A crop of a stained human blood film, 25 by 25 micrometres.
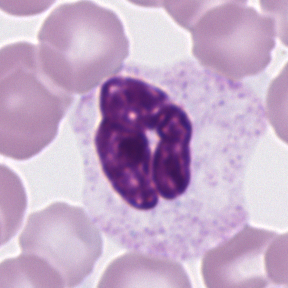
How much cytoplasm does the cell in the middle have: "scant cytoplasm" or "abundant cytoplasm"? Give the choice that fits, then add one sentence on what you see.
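Abundant cytoplasm. The cytoplasm is abundant and pale pinkish-lilac.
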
